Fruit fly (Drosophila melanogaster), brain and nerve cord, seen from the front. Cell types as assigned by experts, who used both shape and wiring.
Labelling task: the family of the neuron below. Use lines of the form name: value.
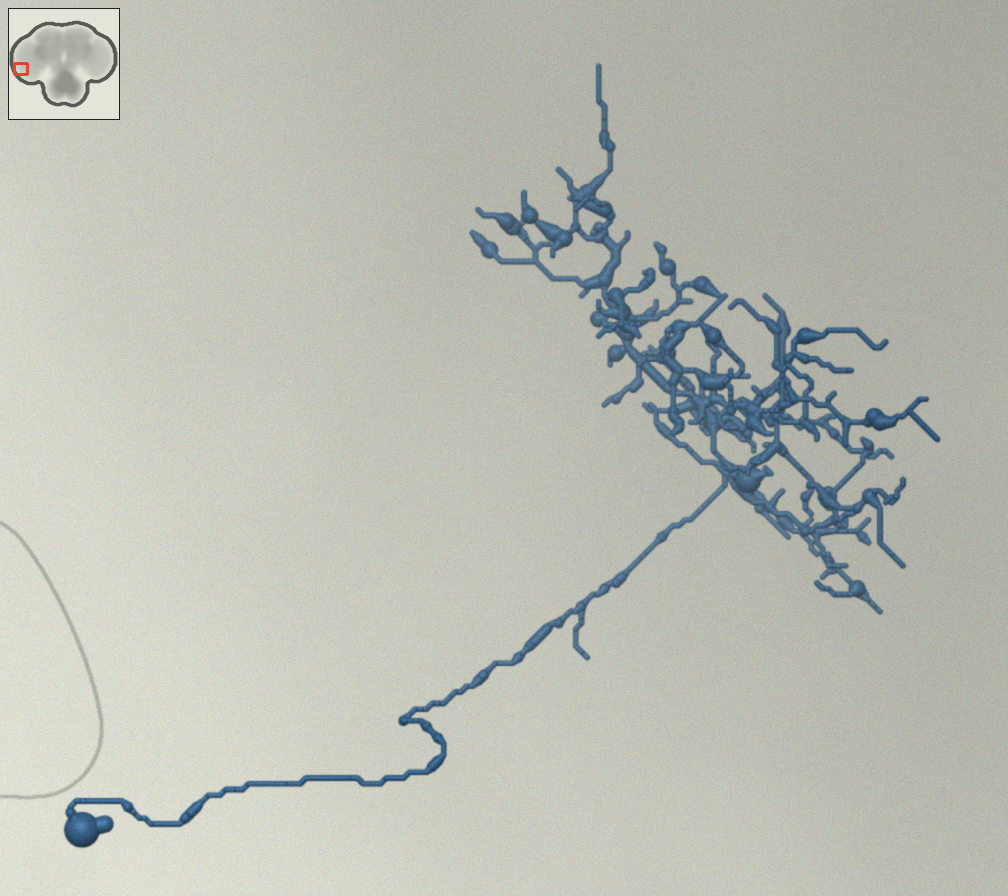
family: Cm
